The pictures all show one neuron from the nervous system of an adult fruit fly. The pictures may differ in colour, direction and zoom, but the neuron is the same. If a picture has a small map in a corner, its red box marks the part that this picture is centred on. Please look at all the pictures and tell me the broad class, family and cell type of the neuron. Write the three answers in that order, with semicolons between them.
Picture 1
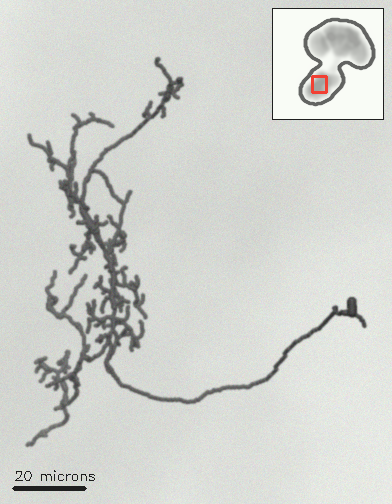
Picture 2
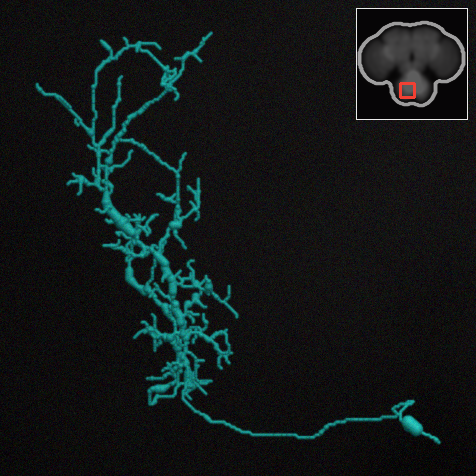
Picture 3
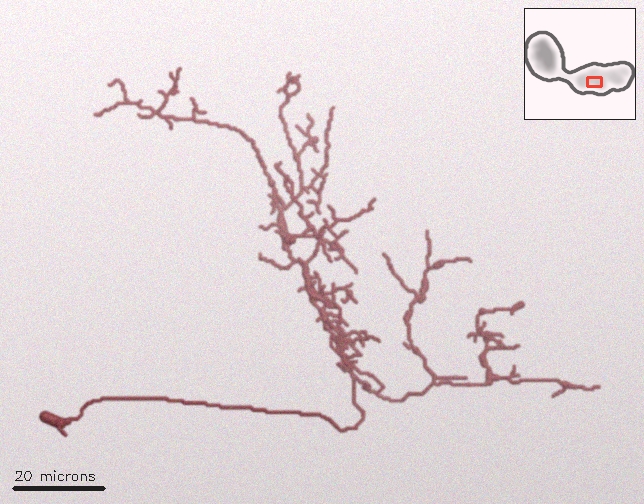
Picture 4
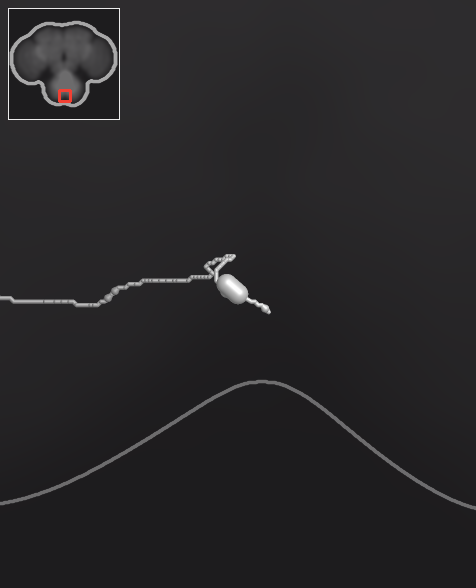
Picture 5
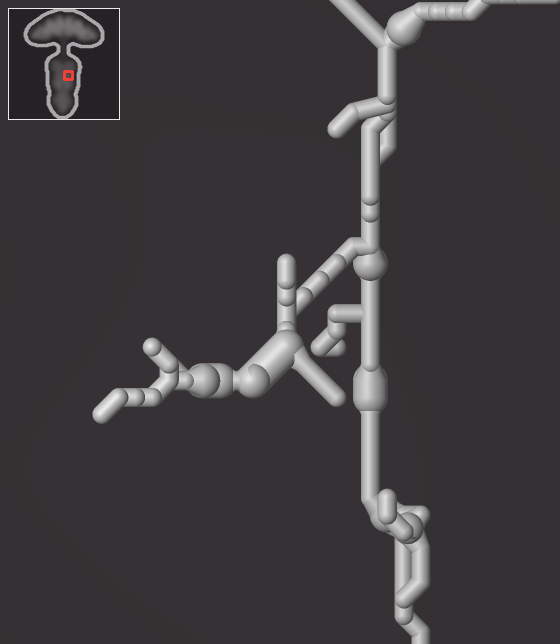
nerve-cord intrinsic neuron; hemilineage 14A; IN14A093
